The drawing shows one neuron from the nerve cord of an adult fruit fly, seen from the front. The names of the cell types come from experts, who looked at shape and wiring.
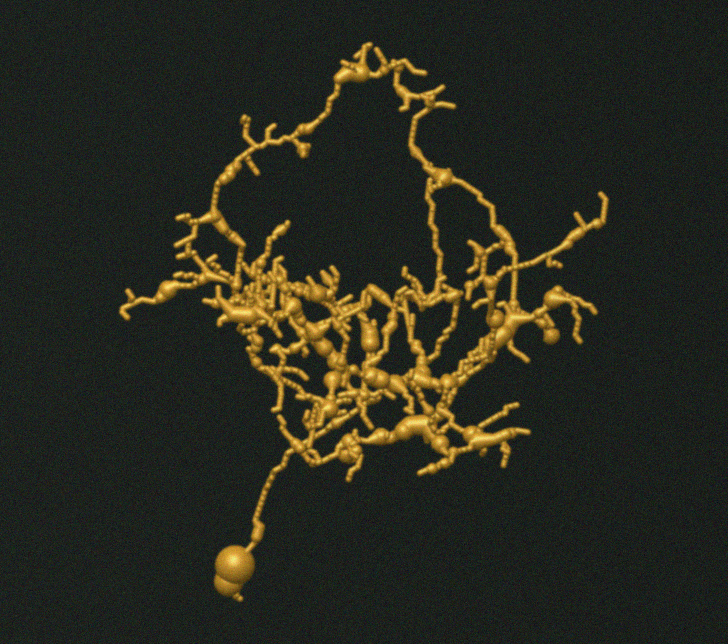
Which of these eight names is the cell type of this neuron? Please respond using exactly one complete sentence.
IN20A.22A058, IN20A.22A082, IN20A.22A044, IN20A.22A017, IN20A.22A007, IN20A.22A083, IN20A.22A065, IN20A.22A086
This neuron is an instance of the cell type IN20A.22A058.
